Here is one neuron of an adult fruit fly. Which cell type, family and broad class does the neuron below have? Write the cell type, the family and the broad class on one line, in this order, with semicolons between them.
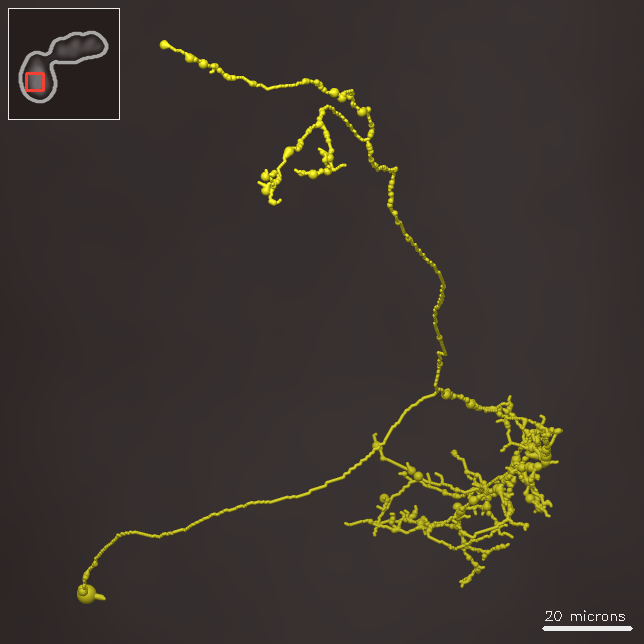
CB0743; hemilineage VLPa2; central-brain intrinsic neuron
